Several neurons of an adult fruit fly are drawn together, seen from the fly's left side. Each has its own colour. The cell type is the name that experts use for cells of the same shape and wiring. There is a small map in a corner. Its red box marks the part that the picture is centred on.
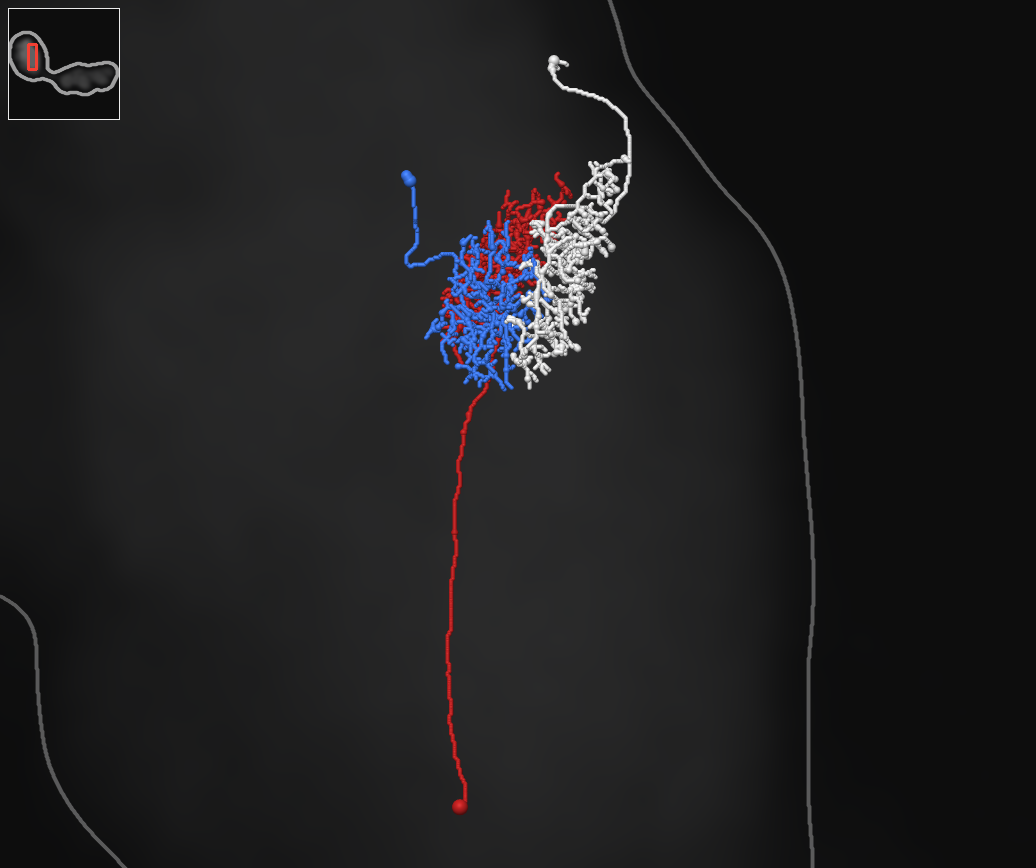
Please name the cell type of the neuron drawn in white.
Pm2a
